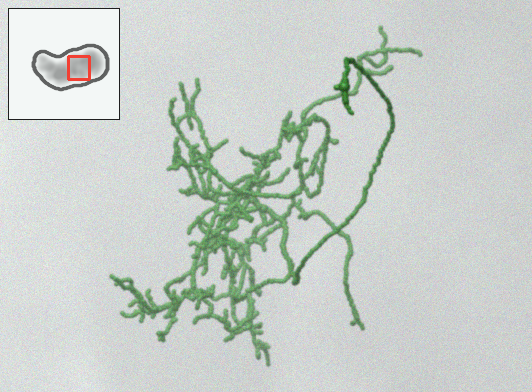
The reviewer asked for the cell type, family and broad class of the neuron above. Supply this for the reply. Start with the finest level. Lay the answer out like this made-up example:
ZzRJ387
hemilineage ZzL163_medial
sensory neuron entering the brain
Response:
PS041
hemilineage WEDd1
central-brain intrinsic neuron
